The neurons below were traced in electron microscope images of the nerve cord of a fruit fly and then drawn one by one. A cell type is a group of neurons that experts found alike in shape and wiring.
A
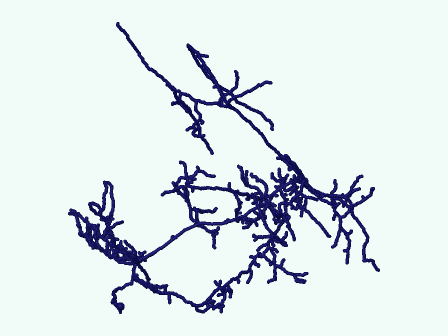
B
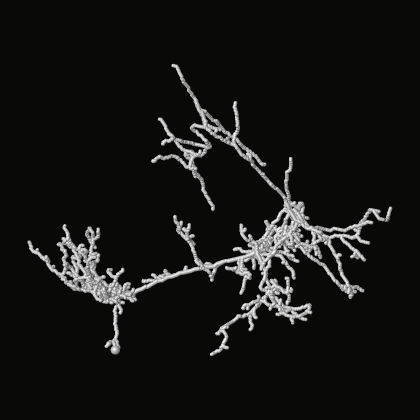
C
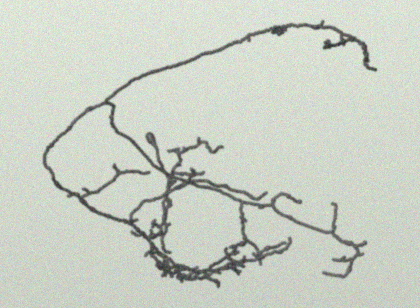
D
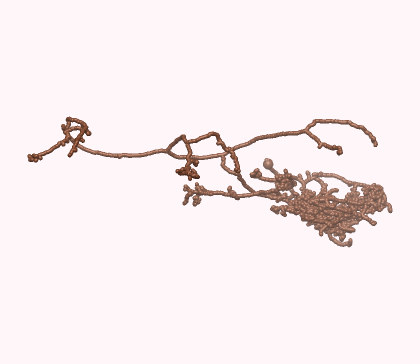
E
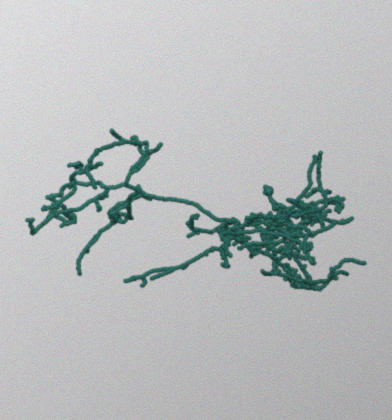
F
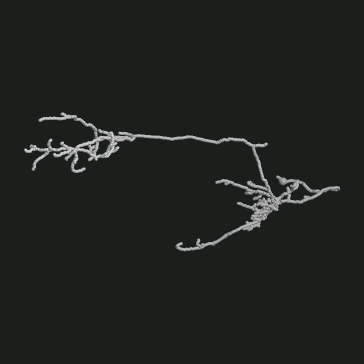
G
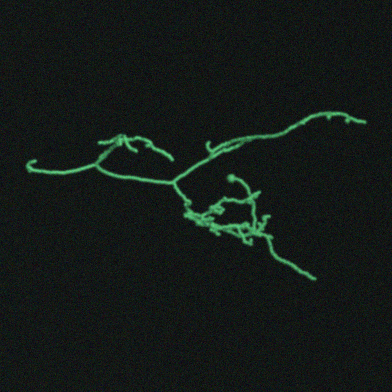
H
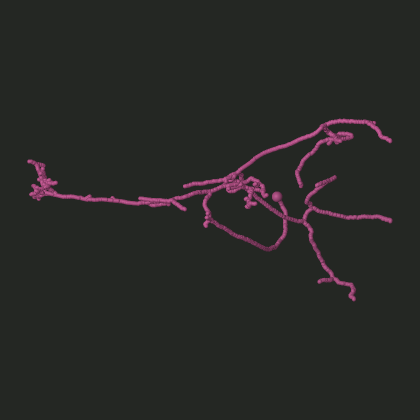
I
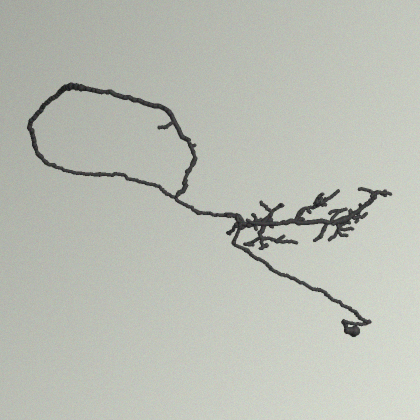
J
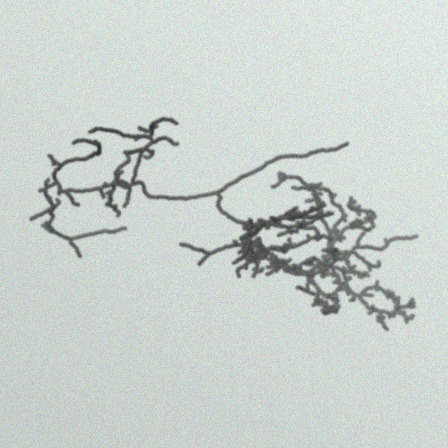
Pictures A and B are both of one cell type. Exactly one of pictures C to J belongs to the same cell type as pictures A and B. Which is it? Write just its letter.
J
